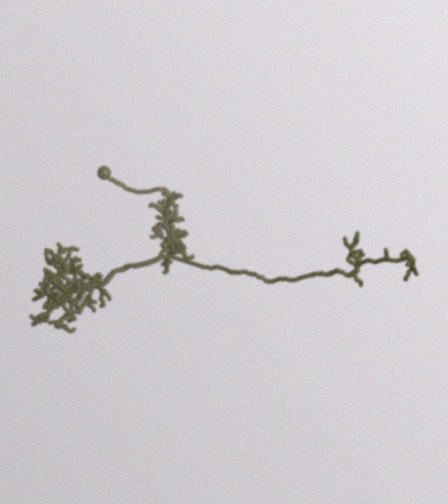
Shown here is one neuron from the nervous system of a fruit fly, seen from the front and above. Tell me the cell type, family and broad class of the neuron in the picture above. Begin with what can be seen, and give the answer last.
Dozens of branch ends can be seen. In this view it is wider than it is tall. Its cell type is Y3. The family is Y. This is an optic-lobe intrinsic neuron.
